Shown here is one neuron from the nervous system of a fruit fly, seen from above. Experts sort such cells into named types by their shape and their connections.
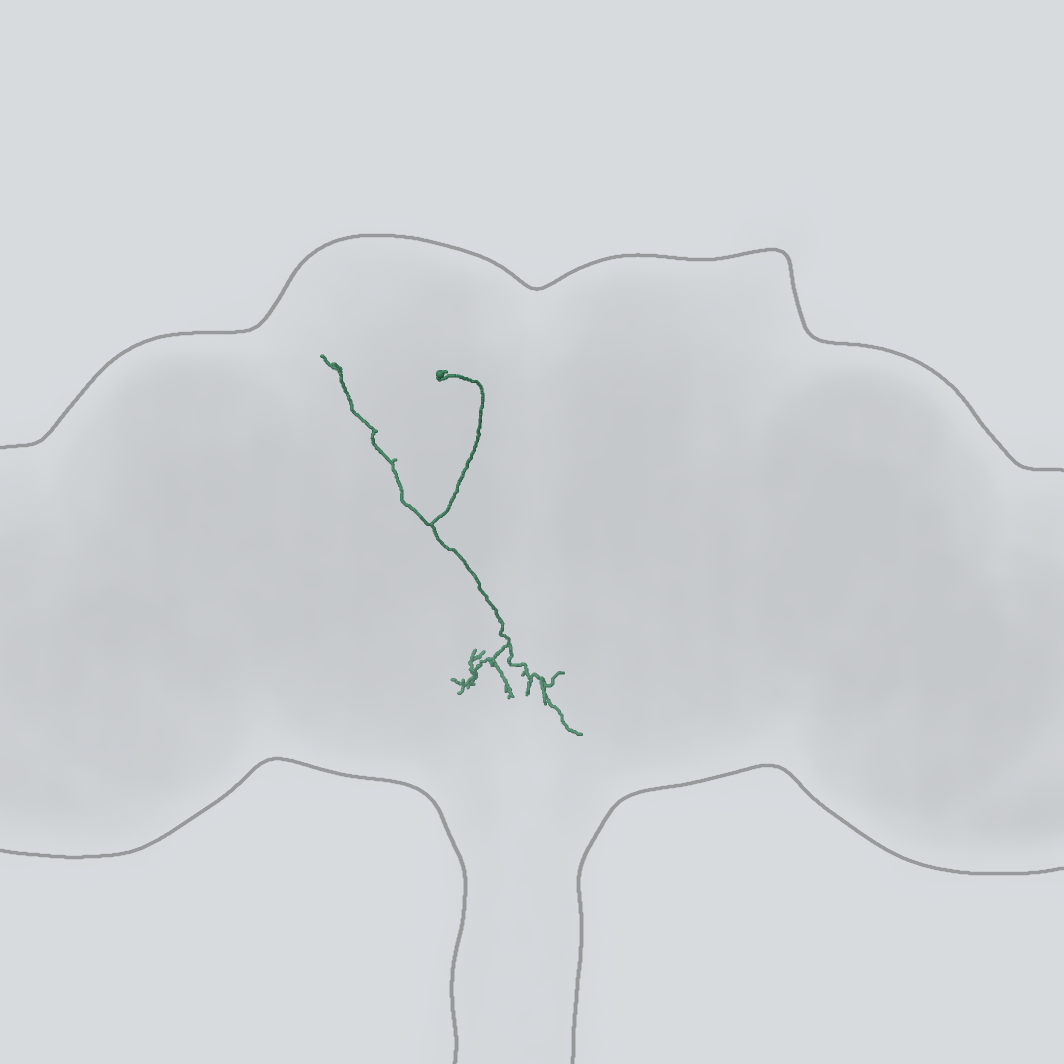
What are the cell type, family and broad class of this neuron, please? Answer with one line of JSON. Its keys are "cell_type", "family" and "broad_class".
{"cell_type": "PS008_a2", "family": "hemilineage SMPad2", "broad_class": "central-brain intrinsic neuron"}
